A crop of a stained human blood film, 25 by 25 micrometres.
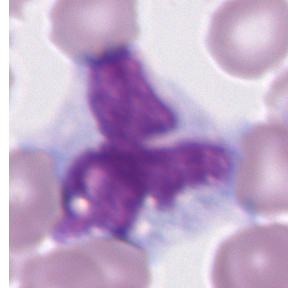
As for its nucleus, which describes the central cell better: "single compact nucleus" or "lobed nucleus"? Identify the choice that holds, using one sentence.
In this cell, the nucleus is divided into separate lobes.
